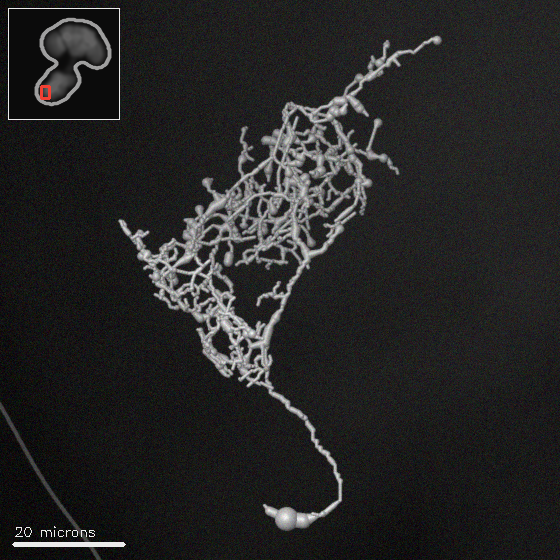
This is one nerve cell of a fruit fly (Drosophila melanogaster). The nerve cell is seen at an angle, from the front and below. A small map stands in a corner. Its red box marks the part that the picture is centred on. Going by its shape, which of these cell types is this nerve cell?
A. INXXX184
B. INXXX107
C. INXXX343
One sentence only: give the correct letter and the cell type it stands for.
With respect to cell type, the nerve cell is INXXX343, option C.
